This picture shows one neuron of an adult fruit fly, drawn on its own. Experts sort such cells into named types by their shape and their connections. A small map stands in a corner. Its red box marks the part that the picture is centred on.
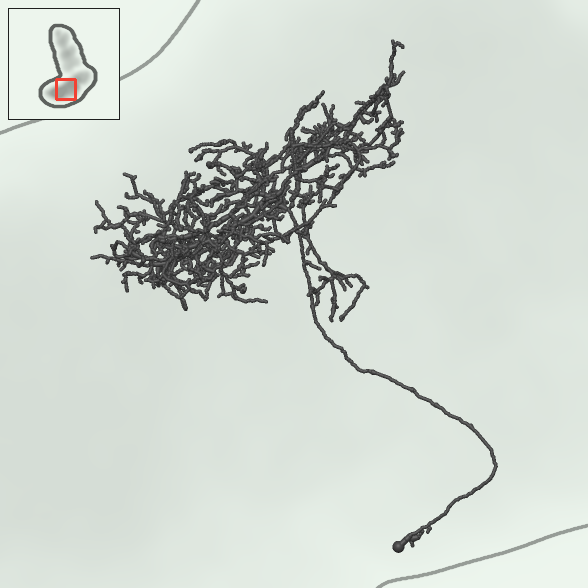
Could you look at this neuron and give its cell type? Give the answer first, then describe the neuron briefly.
Its cell type is GNG315. Its broad class is central-brain intrinsic neuron. As drawn here it is taller than it is wide.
